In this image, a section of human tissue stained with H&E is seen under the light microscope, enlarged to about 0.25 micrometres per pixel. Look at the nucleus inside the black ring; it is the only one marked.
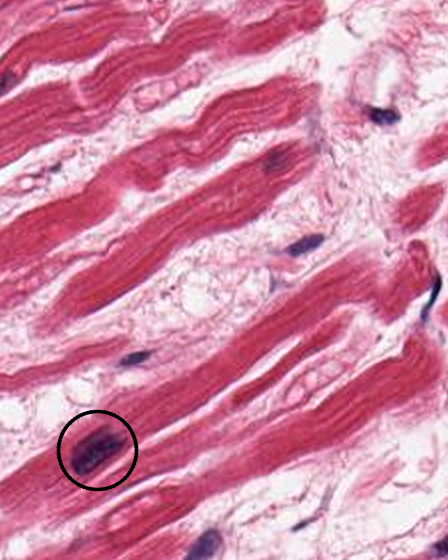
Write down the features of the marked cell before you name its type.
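The nucleus is an elongated oval whose long axis runs along the length of the fibre. The nucleus stains dark purple, and its chromatin looks clumped and uneven rather than smooth. The nucleus sits within the fibre, roughly midway across its width, with pink cytoplasm on either side of it. The cytoplasm is deep pink and shows fine streaks running lengthwise along the fibre. The cell forms part of a long band running diagonally, parallel to neighbouring fibres, with pale, loose, bubbly tissue between some of the bands. It is a cardiomyocyte.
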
